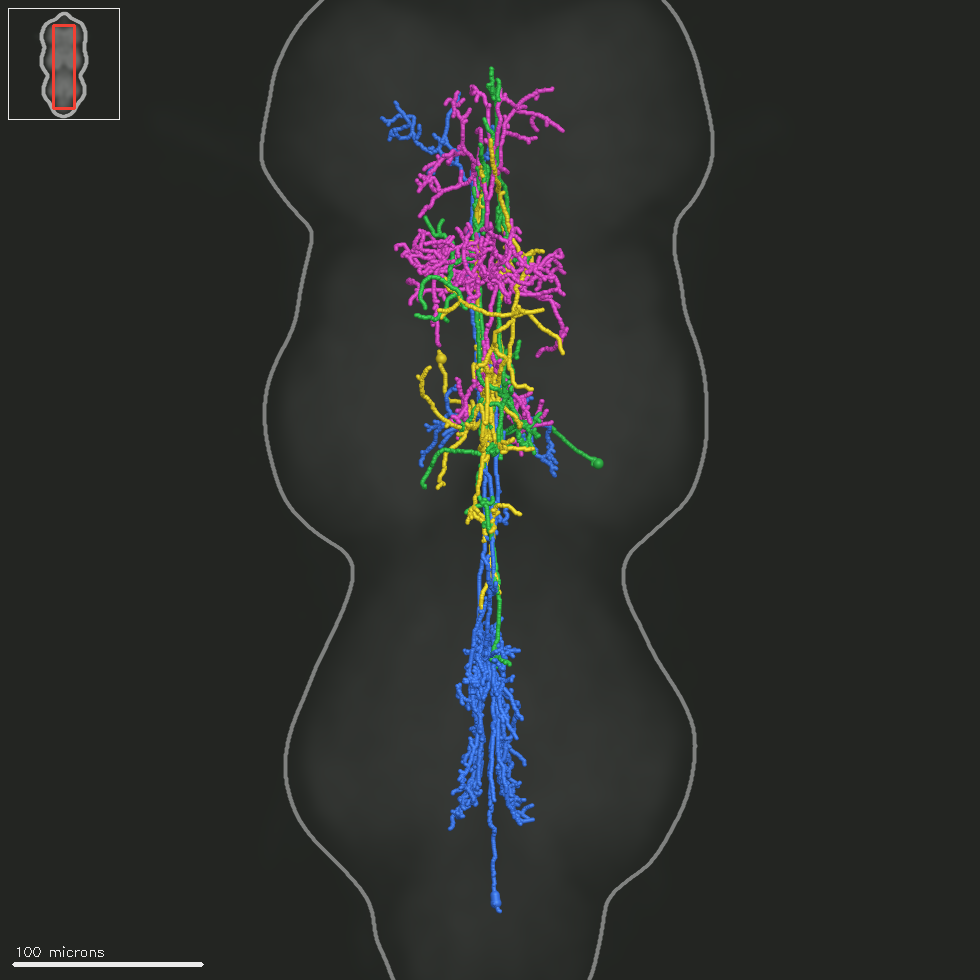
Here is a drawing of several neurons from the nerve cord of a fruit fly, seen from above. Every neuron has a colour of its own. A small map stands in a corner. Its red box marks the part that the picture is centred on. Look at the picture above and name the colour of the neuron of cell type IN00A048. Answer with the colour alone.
magenta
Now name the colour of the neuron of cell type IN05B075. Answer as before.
green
